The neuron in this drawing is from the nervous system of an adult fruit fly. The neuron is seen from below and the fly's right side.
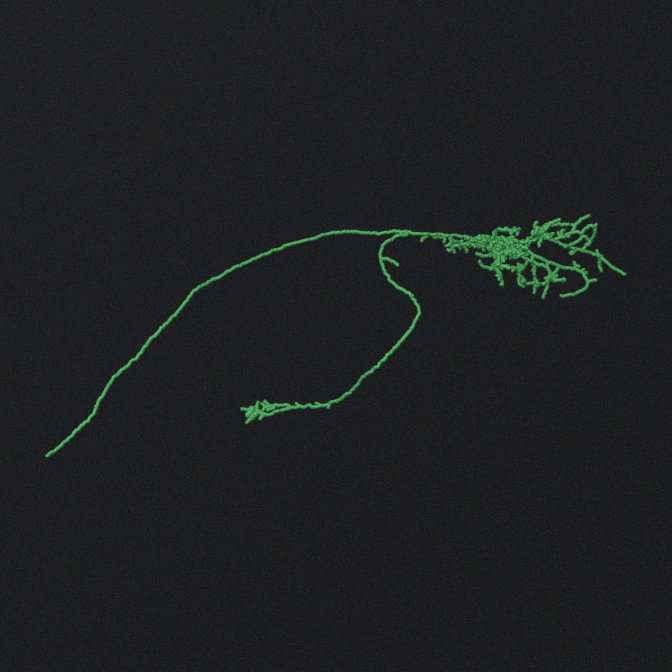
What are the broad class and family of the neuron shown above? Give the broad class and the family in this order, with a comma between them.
motor neuron of the nerve cord, hemilineage 06A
